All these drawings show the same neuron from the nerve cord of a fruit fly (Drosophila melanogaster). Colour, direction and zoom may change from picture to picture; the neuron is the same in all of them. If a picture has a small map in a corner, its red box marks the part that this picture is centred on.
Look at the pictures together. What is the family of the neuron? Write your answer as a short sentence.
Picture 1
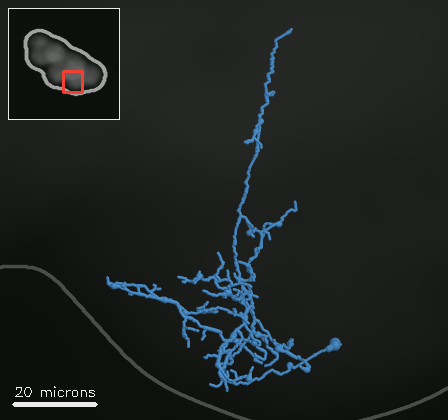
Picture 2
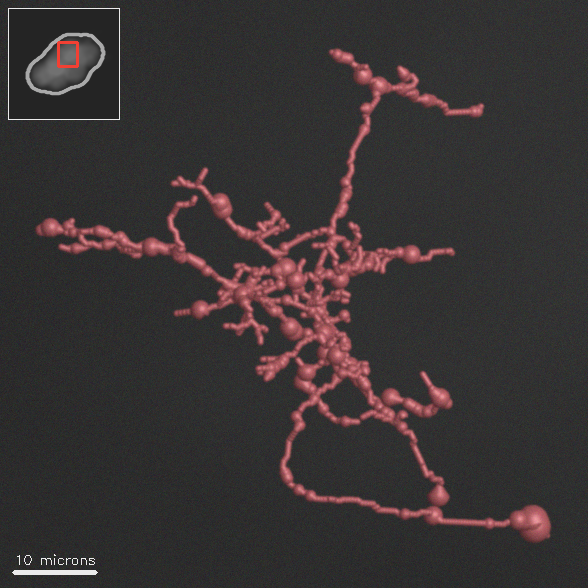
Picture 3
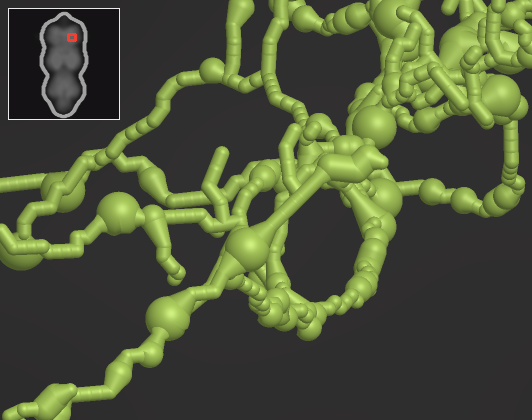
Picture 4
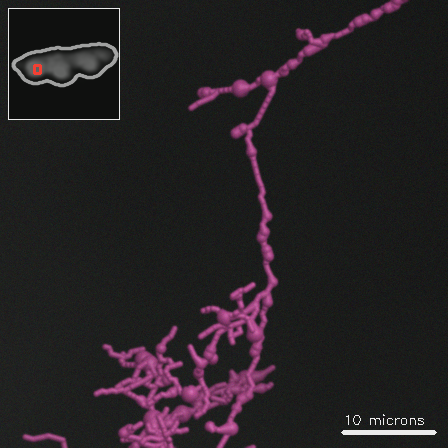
The family is hemilineage 01B.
